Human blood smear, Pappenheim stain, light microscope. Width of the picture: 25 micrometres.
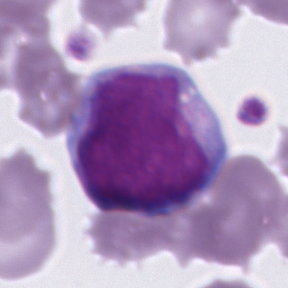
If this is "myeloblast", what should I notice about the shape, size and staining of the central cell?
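Measuring about 14 micrometres across, the cell holds a single unlobed nucleus of broadly squarish shape.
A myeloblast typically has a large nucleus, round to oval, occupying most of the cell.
This nucleus fills about 70% of the cell's area, which fits, although its squarish outline departs from the usual round to oval shape.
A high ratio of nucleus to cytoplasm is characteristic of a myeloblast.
The narrow rim of cytoplasm, widest on the right side, agrees with this. The chromatin is finely textured and evenly purple, without coarse dark clumps, and the cytoplasm is blue.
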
